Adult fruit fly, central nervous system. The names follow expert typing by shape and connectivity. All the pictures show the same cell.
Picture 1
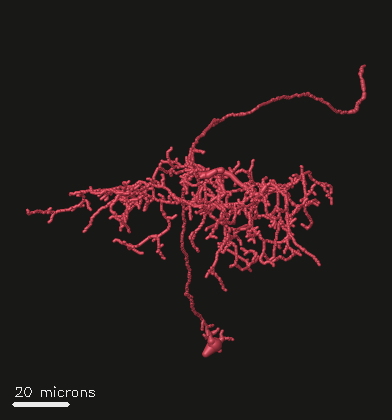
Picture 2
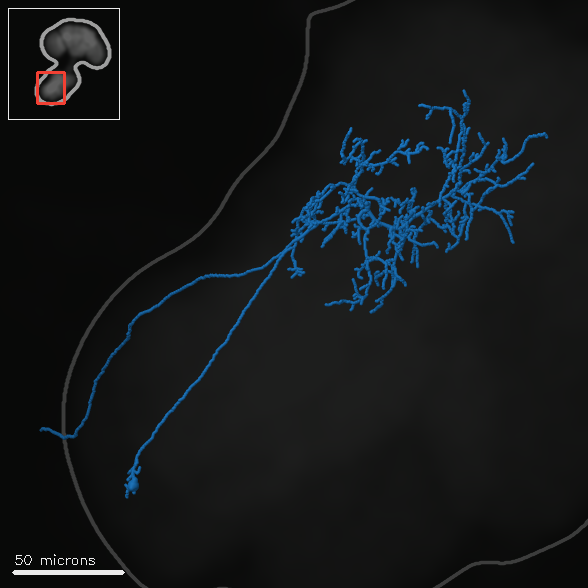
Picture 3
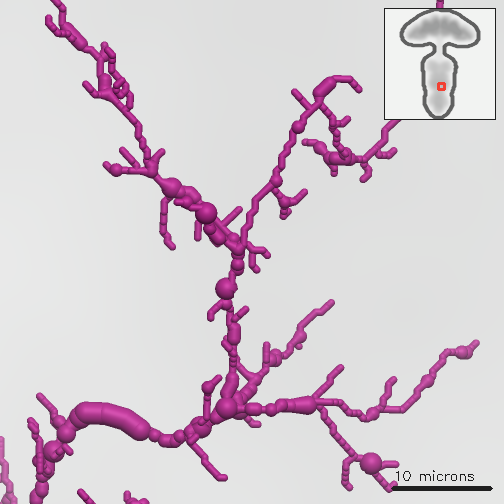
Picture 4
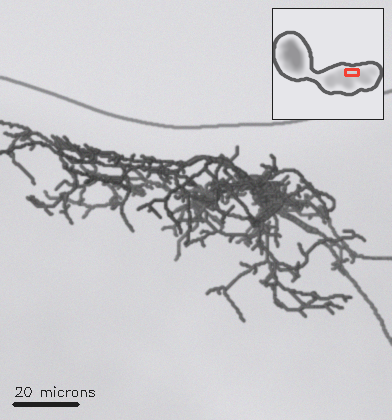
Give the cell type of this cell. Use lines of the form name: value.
cell type: hDVM MN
